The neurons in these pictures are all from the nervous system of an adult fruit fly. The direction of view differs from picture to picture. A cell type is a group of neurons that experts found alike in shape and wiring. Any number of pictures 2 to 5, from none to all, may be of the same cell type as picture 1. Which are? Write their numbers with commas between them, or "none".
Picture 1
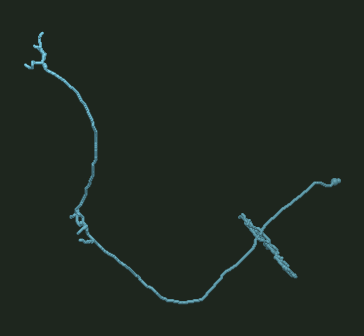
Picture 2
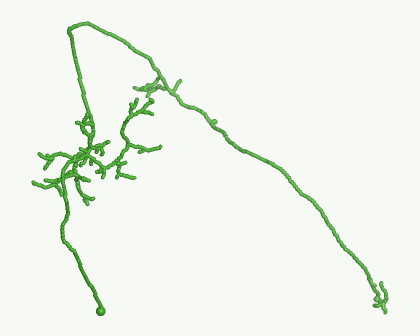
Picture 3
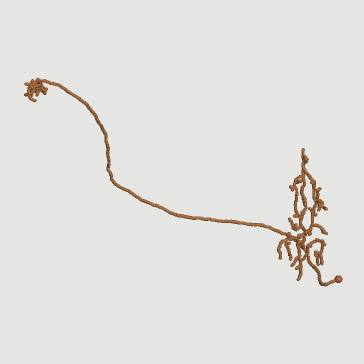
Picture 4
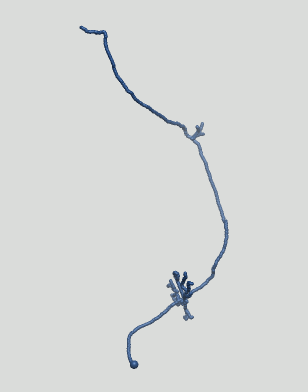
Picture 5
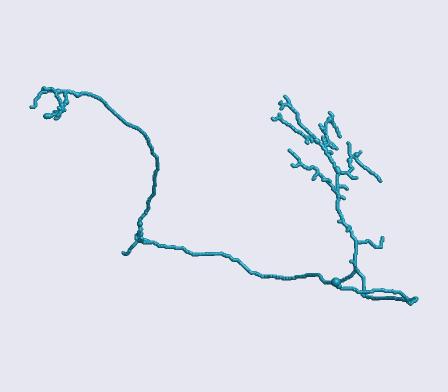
2, 4, 5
